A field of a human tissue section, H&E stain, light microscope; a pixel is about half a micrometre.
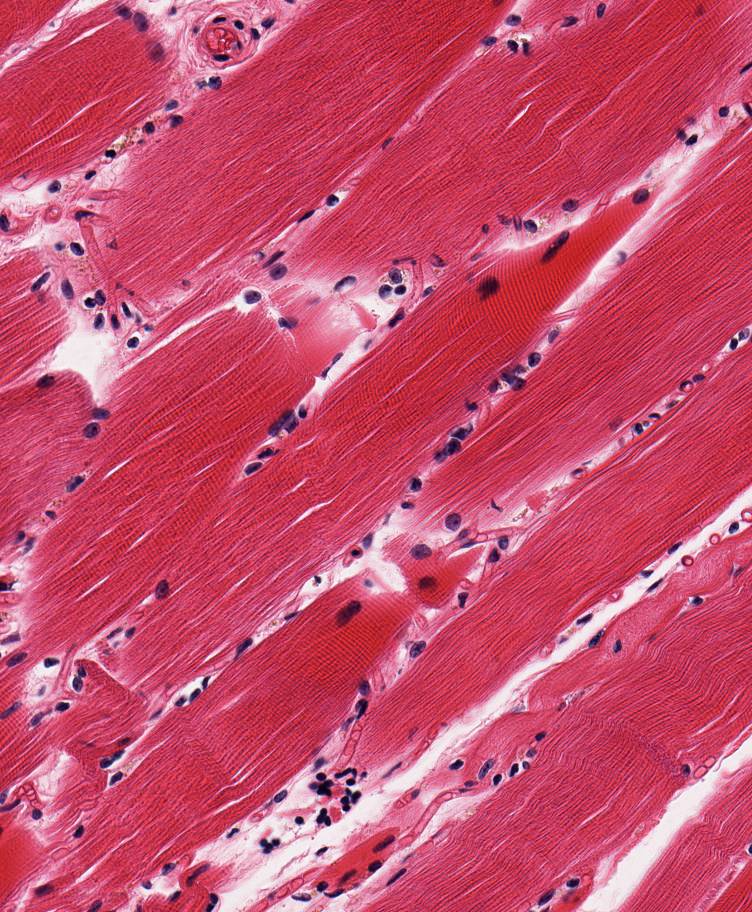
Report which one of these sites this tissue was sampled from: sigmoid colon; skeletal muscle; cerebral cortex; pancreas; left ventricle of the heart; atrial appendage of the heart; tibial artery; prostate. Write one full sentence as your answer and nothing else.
It was from the skeletal muscle that this tissue was sampled.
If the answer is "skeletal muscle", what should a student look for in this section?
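This section is skeletal muscle. First, fibre arrangement: long, broad fibres run parallel to one another from lower left to upper right across the whole field.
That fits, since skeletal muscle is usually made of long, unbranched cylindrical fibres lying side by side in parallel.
Second, banding: fine transverse cross-striations run along the fibres.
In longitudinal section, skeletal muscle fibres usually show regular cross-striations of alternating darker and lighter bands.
Third, nuclei: most are small, dark and oval, sitting at the fibre edges or in the narrow gaps between fibres.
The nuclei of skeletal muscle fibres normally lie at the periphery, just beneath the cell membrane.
Last, stain: the fibre cytoplasm is a deep pink-red with eosin.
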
